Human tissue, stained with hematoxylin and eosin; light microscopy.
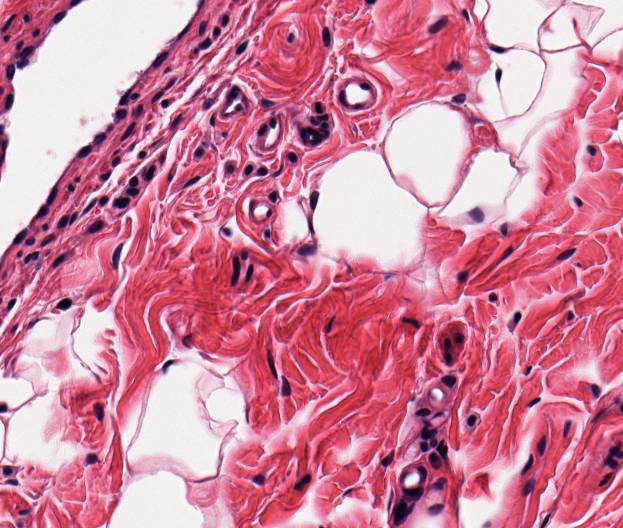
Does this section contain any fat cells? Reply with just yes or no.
Yes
